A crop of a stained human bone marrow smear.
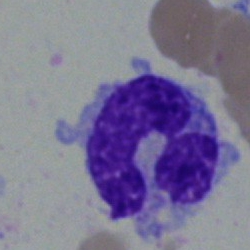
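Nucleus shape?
A thick horseshoe bent around a small pale central space, its gap at the bottom.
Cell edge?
Ragged, with pale cytoplasmic projections most marked on the left, so the outline is irregular rather than smoothly round.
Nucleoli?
None visible.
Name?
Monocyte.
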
